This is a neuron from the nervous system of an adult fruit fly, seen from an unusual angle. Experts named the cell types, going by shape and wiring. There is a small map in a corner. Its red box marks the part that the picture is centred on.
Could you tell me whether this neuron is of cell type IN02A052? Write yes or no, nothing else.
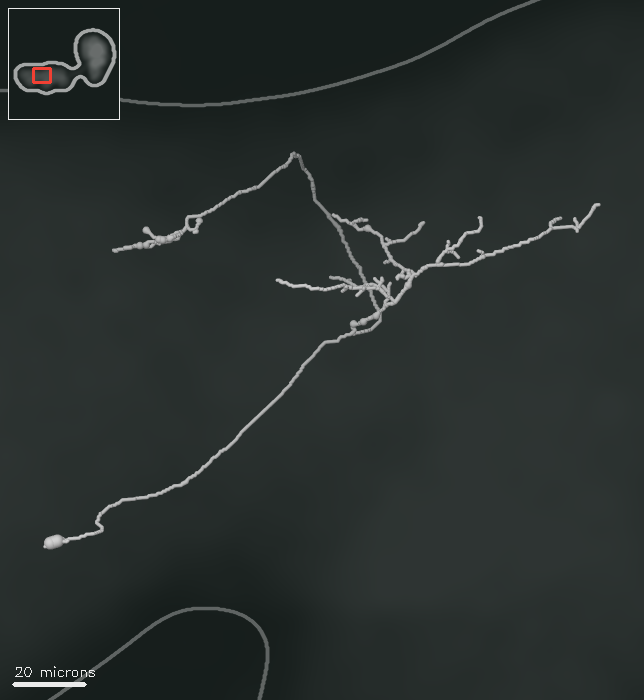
yes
